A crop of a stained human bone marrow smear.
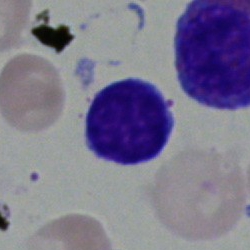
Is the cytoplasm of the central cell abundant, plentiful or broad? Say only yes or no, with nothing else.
No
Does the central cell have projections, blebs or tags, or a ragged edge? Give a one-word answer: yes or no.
No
